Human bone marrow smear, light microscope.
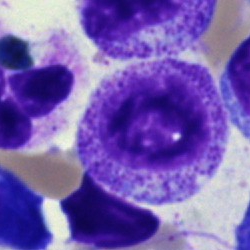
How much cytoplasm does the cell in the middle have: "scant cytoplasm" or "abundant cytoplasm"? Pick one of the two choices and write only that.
Abundant cytoplasm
